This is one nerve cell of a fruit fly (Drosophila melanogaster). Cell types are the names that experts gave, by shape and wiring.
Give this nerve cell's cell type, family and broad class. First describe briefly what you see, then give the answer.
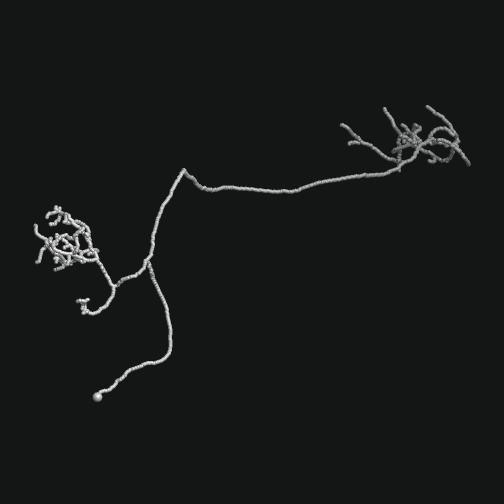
The cell body can be seen at the lower left of the picture. In this view it is wider than it is tall. The cell type is M_vPNml87. Its family is hemilineage ALv1. Its broad class is central-brain intrinsic neuron.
